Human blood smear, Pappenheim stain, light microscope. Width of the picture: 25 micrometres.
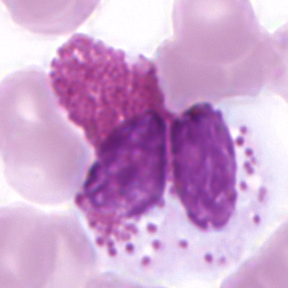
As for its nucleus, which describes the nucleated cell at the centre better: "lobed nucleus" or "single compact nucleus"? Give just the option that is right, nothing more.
Lobed nucleus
